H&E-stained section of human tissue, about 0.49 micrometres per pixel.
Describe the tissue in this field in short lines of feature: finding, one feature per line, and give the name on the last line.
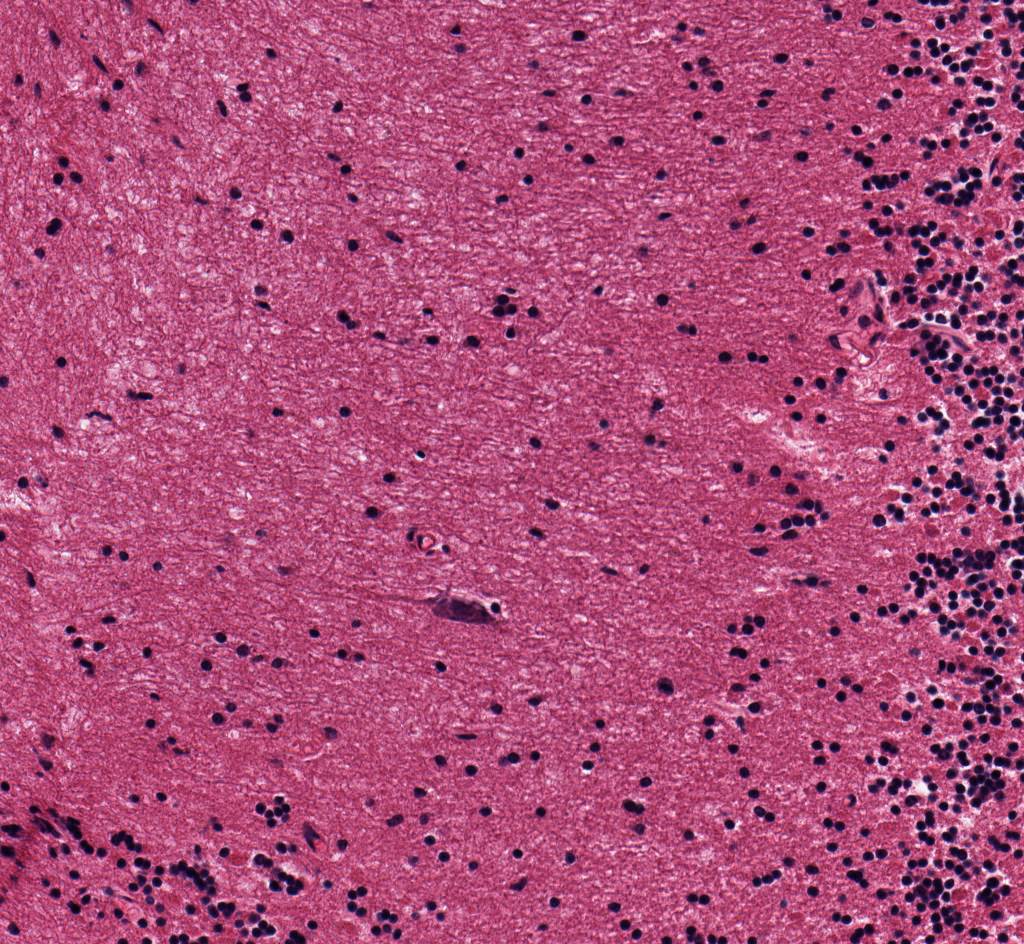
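Fibrillary zone: broad, pink, filling most of the field
Dense nuclear band: along the right edge
Second nuclear patch: bottom-left corner
Packed cells: small, round, uniformly dark nuclei, scant visible cytoplasm
Zone border: no row of large cell bodies
Name: cerebellum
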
